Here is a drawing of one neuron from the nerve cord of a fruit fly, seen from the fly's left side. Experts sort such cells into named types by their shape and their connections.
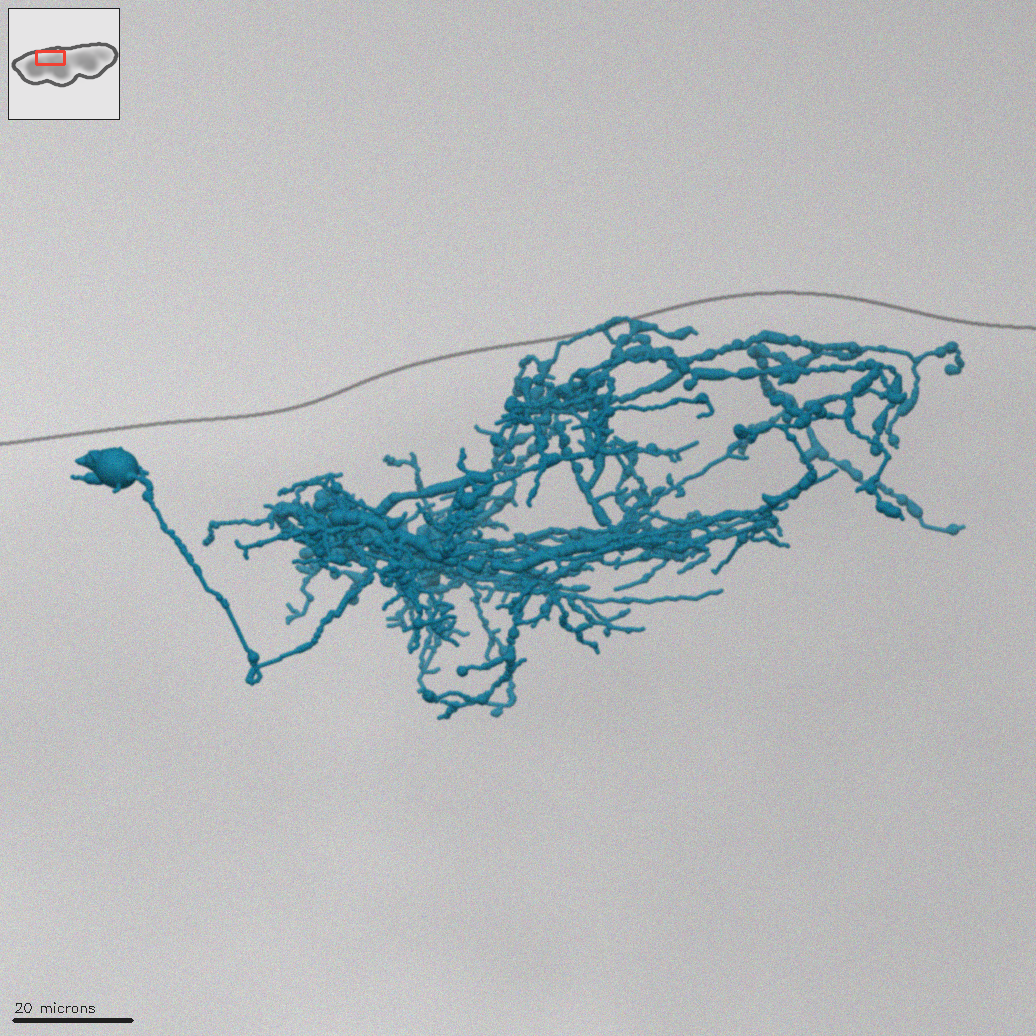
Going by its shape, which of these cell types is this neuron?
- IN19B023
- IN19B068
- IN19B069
IN19B023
